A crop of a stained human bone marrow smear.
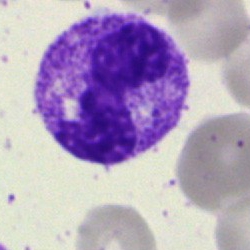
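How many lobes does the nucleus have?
Two connected lobes, one upper and one lower.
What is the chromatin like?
Dark and coarsely clumped.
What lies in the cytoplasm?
Fine purple granules fill it, and a small clear white spot sits to the left of the nucleus.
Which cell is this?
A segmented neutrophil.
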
